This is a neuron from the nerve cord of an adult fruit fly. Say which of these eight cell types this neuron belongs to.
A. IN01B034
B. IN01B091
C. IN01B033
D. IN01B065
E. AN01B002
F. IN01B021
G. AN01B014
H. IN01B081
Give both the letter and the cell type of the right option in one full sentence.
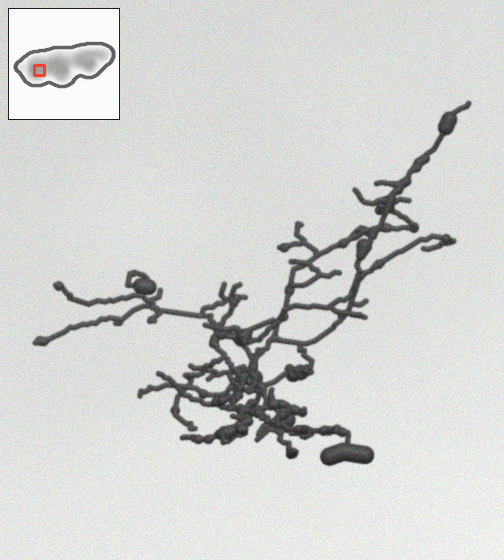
Here the neuron is of cell type IN01B091, corresponding to option B.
